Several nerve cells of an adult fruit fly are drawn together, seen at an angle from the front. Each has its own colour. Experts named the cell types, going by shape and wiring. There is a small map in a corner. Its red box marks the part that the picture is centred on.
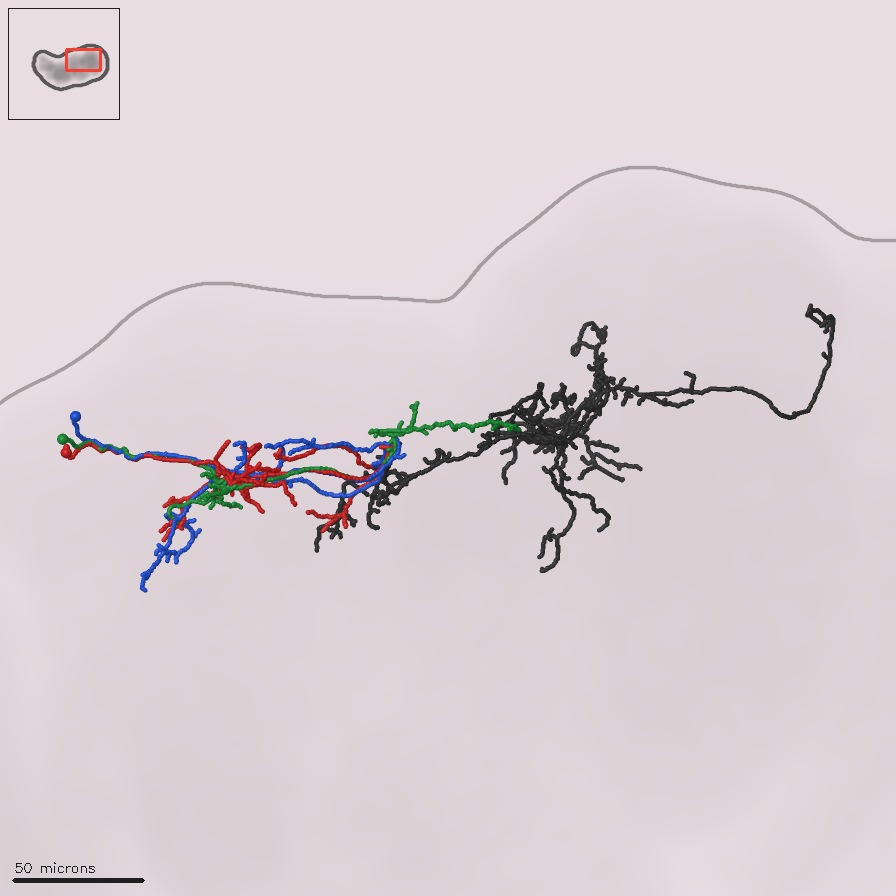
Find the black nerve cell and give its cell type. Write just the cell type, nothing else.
CL143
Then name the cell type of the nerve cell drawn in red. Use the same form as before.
CB2931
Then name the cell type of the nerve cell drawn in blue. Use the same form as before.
CL146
